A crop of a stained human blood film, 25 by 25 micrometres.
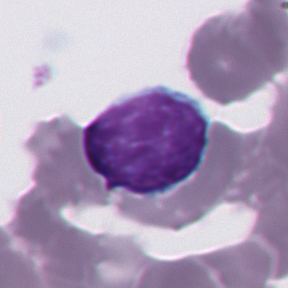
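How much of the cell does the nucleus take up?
Almost the whole cell; it is oval, about 11 by 8 micrometres.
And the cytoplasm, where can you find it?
Only as a very thin pale blue rim around the nucleus, seen best along the upper right edge.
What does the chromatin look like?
Dark purple and finely textured, with faint paler streaks rather than coarse blocks.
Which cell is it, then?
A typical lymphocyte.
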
